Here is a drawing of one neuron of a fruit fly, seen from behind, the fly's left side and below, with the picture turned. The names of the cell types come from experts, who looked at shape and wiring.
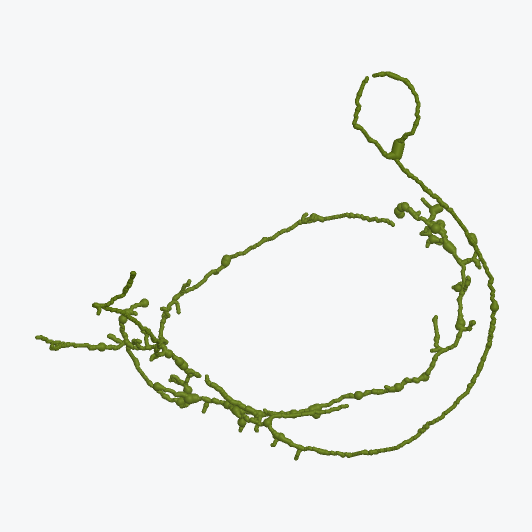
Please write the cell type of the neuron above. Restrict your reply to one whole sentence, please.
The cell type name for this neuron is SLP082.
